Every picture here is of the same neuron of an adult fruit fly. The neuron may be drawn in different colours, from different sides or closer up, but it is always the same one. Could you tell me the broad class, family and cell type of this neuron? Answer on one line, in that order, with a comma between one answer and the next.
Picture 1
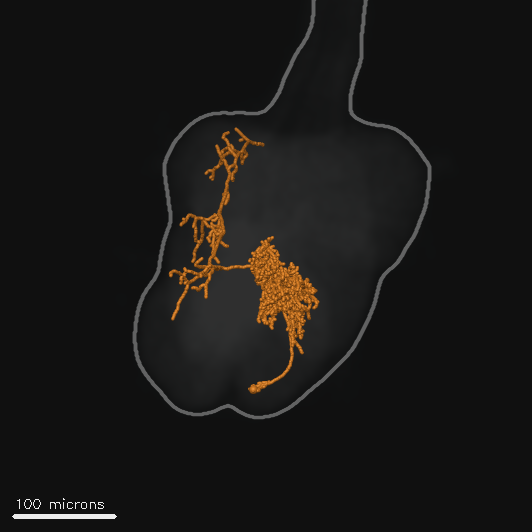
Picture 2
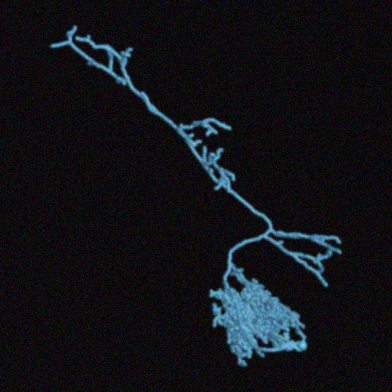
nerve-cord intrinsic neuron, hemilineage 07B, IN07B009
